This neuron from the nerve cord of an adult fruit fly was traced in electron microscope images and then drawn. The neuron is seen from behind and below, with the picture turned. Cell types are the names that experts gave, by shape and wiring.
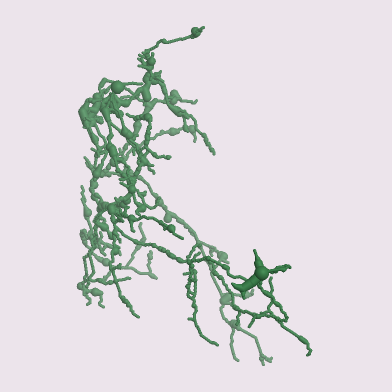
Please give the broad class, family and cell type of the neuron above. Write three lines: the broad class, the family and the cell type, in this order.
nerve-cord intrinsic neuron
hemilineage 13A
IN13A068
